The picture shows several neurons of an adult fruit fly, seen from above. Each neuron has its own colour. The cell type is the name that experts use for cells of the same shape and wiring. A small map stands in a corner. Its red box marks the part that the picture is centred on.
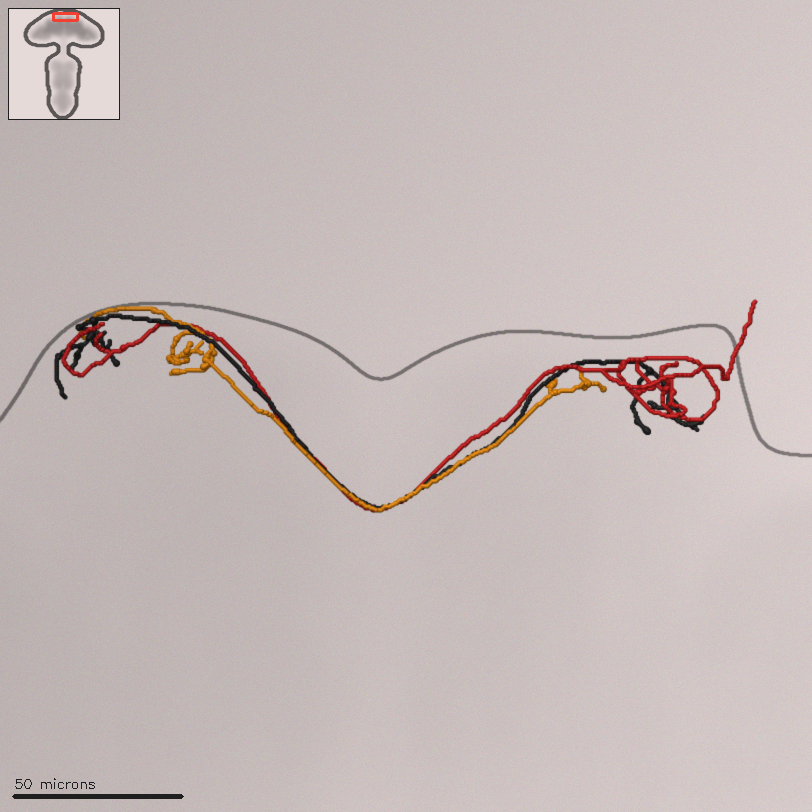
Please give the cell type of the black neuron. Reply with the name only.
ORN_VA1v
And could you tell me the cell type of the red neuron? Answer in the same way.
ORN_VA1d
